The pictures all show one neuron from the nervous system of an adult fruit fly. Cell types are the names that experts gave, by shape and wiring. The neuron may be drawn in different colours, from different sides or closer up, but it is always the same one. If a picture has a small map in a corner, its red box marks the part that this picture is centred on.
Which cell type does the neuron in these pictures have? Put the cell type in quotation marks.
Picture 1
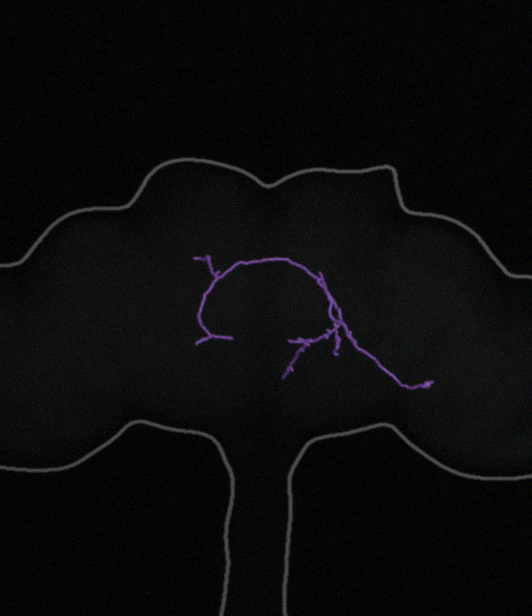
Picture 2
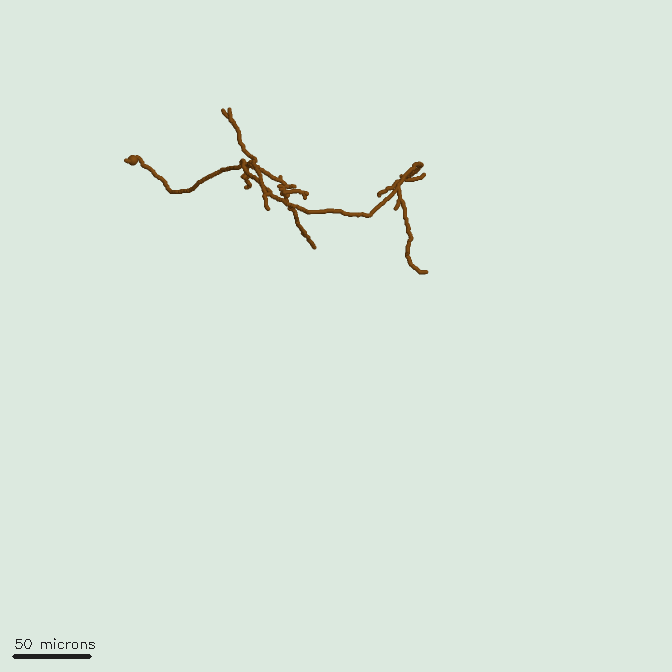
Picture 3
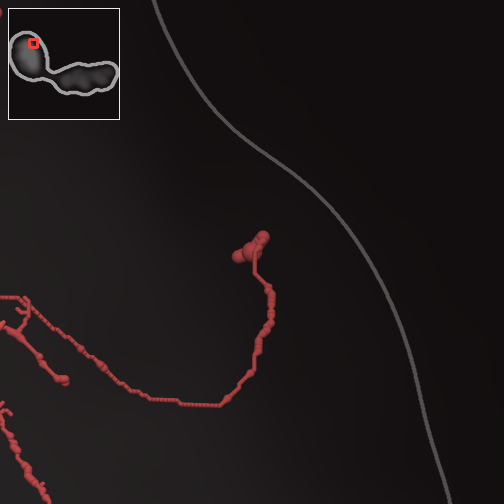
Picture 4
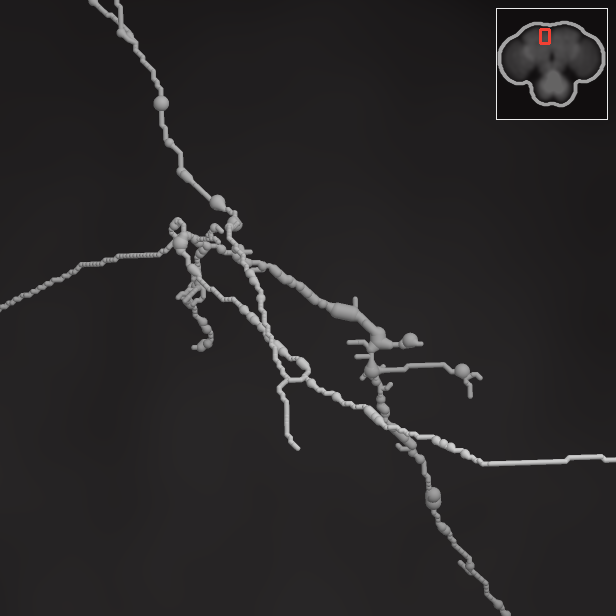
"ATL013"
